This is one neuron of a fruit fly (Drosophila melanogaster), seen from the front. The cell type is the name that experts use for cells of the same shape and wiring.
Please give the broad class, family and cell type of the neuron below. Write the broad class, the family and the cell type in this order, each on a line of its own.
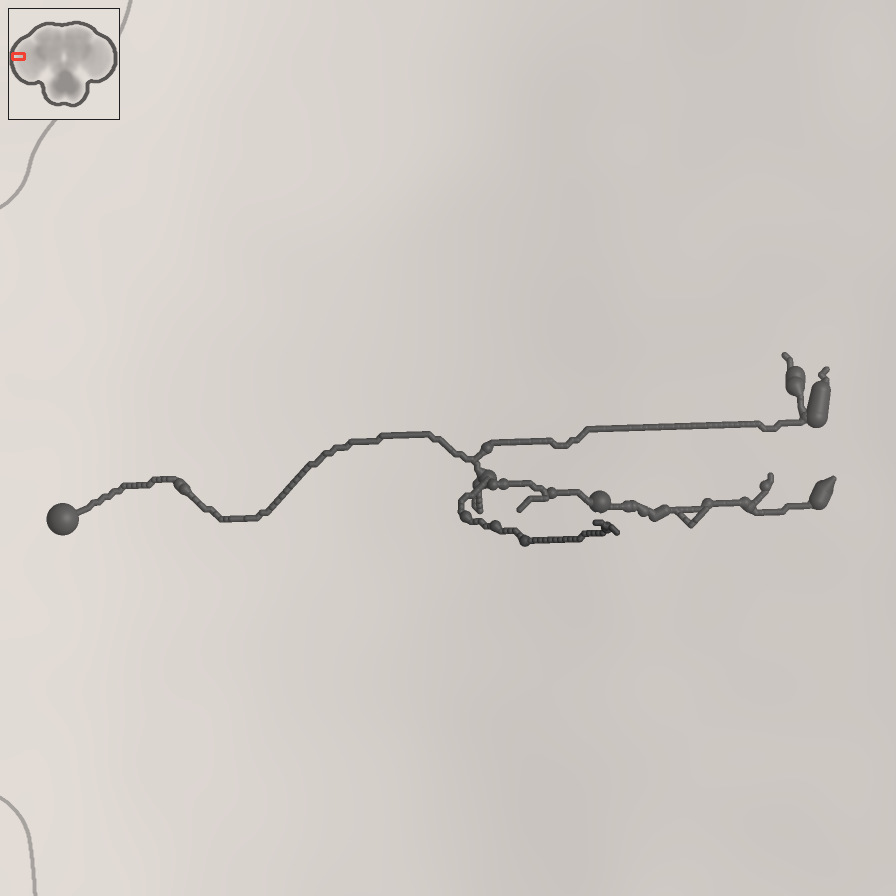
optic-lobe intrinsic neuron
Mi
Mi15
